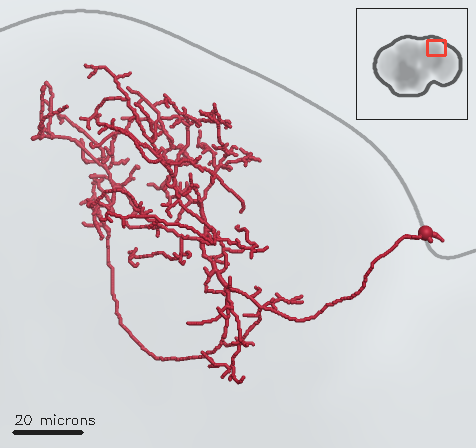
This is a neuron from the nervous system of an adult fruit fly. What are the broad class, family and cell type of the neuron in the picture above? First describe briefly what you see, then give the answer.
Its cell body lies on the right of the picture. By the scale bar it is about 120 microns wide in this view. Dozens of branch ends can be seen. It is a central-brain intrinsic neuron. Its family is hemilineage SLPal1. It is of cell type CB1593.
